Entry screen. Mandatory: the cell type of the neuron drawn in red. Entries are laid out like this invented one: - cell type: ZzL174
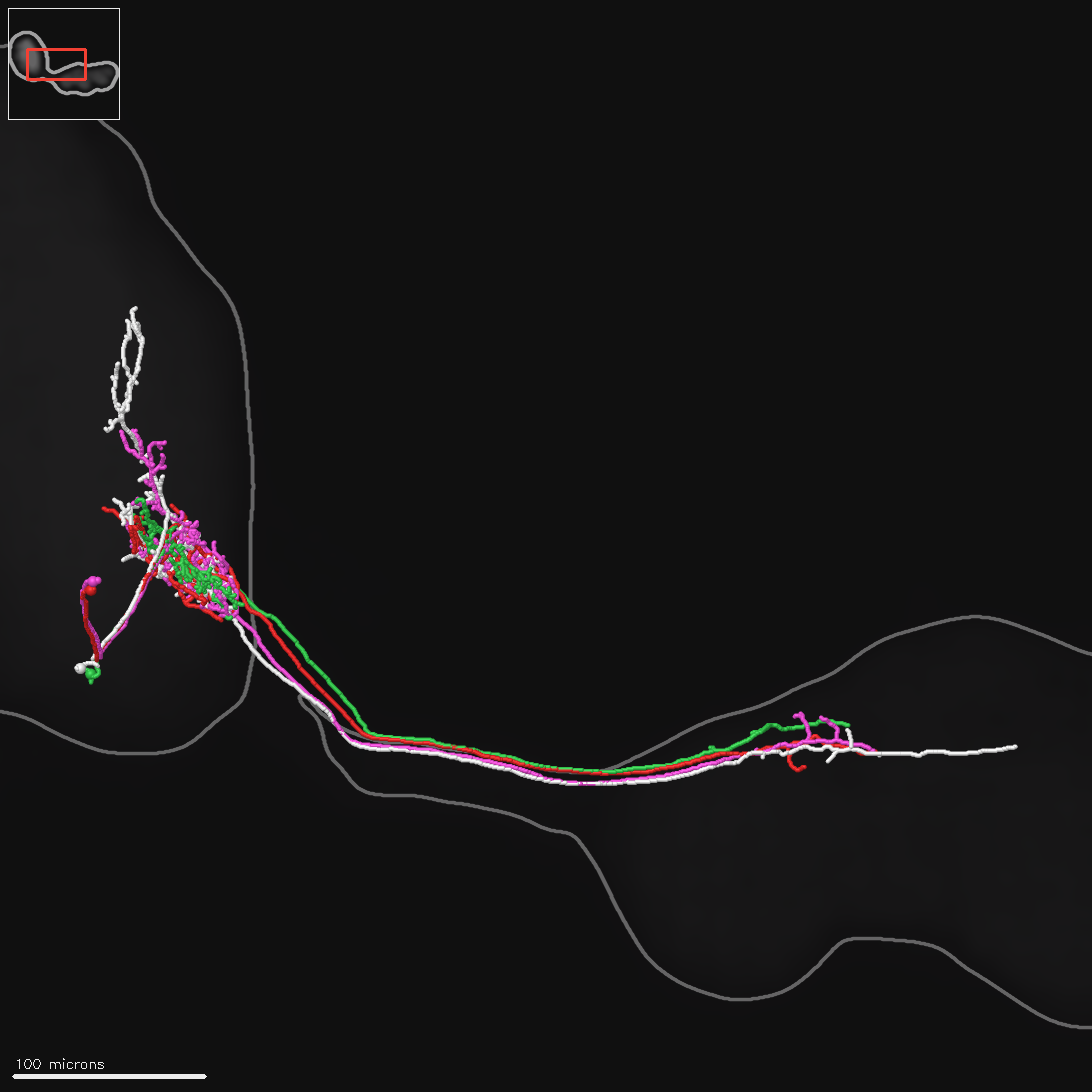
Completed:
- cell type: DNge179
